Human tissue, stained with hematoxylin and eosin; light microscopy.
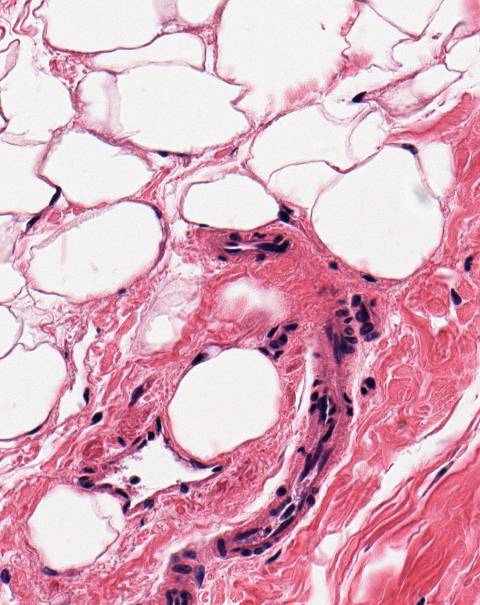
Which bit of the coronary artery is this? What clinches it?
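It's fat, mostly: the adipocytes take up the upper part of the field. They're large, empty, polygonal spaces with thin pink membranes, and their flattened dark nuclei sit pressed against the cell rims.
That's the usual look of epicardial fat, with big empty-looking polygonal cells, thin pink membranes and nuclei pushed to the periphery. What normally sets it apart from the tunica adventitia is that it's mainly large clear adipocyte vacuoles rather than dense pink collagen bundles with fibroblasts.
The lower right is dense pink collagenous stroma, its bundles wavy and sparsely nucleated.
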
